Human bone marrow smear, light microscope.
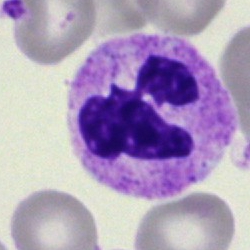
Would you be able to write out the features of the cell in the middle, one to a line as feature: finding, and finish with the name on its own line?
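Outline: round, smooth edge
Chromatin: dark purple, coarsely clumped
Cytoplasm: abundant, pale pinkish-lilac
Granules: fine, violet, scattered throughout the cytoplasm
Cell type: segmented neutrophil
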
